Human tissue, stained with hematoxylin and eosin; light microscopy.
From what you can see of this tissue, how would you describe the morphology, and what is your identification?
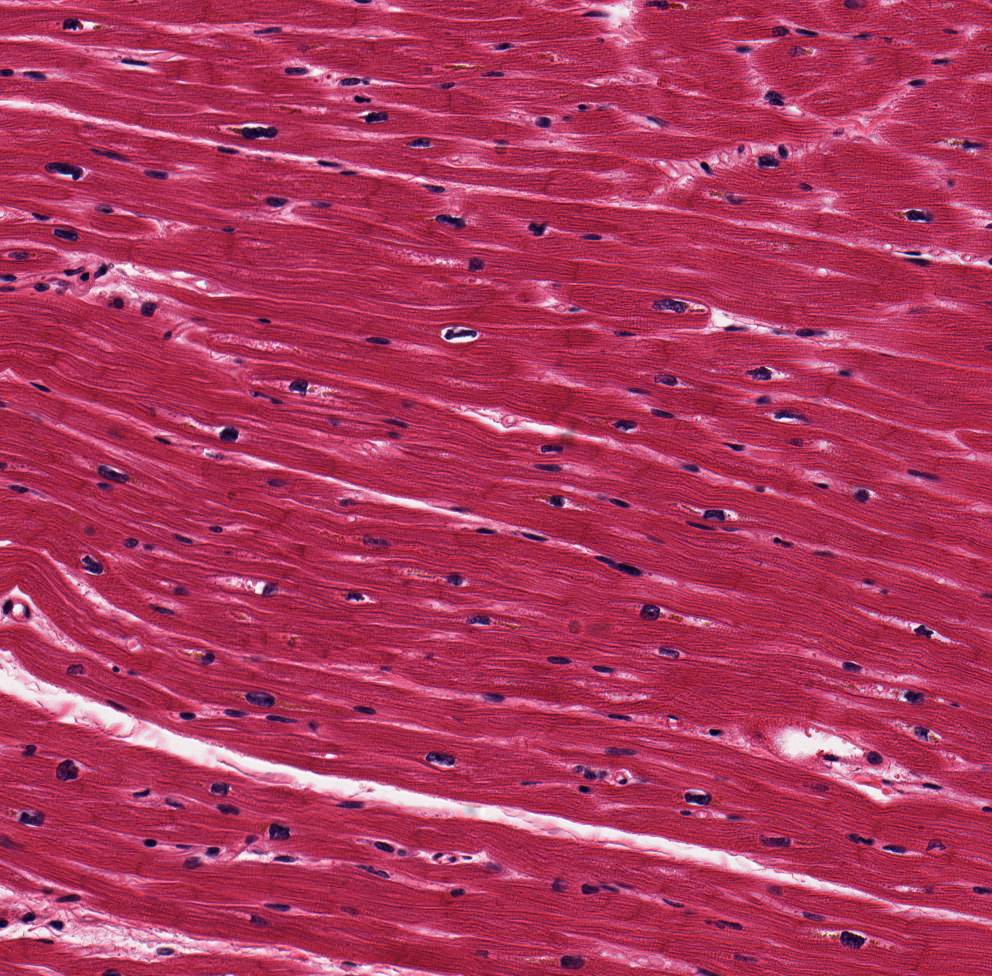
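Parallel muscle fibres cross nearly the whole field, sloping gently from upper left to lower right. They branch and merge with neighbouring fibres instead of running as separate unbranched cylinders. Oval nuclei sit centrally within the fibres, their long axis along the fibre. In the upper right corner the fibres curve and are cut more obliquely than elsewhere. The tissue is left ventricle of the heart.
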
